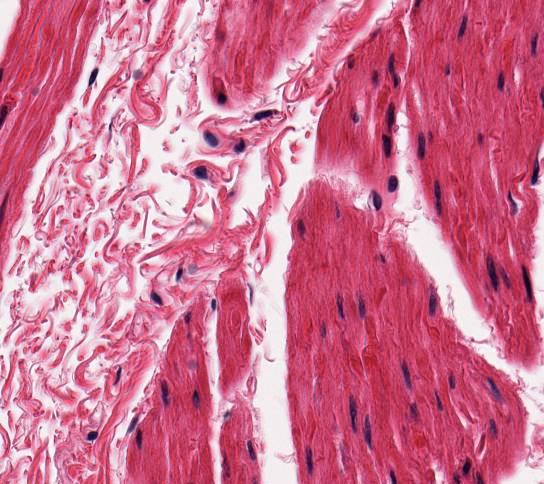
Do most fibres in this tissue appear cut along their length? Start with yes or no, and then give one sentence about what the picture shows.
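Yes. The muscle is cut along its length, so the fibres appear as long strands rather than round profiles.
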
